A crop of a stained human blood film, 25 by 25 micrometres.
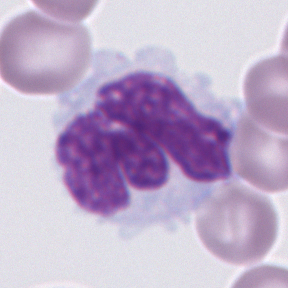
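Monocyte at the centre of a stained peripheral blood smear. Its edge is irregular, I notice, with many small ruffled bumps. The nucleus is folded into two broad parts, and the gap between them opens downward. Around it the cytoplasm is pale grey-blue, and I see no coarse distinct granules in it.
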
